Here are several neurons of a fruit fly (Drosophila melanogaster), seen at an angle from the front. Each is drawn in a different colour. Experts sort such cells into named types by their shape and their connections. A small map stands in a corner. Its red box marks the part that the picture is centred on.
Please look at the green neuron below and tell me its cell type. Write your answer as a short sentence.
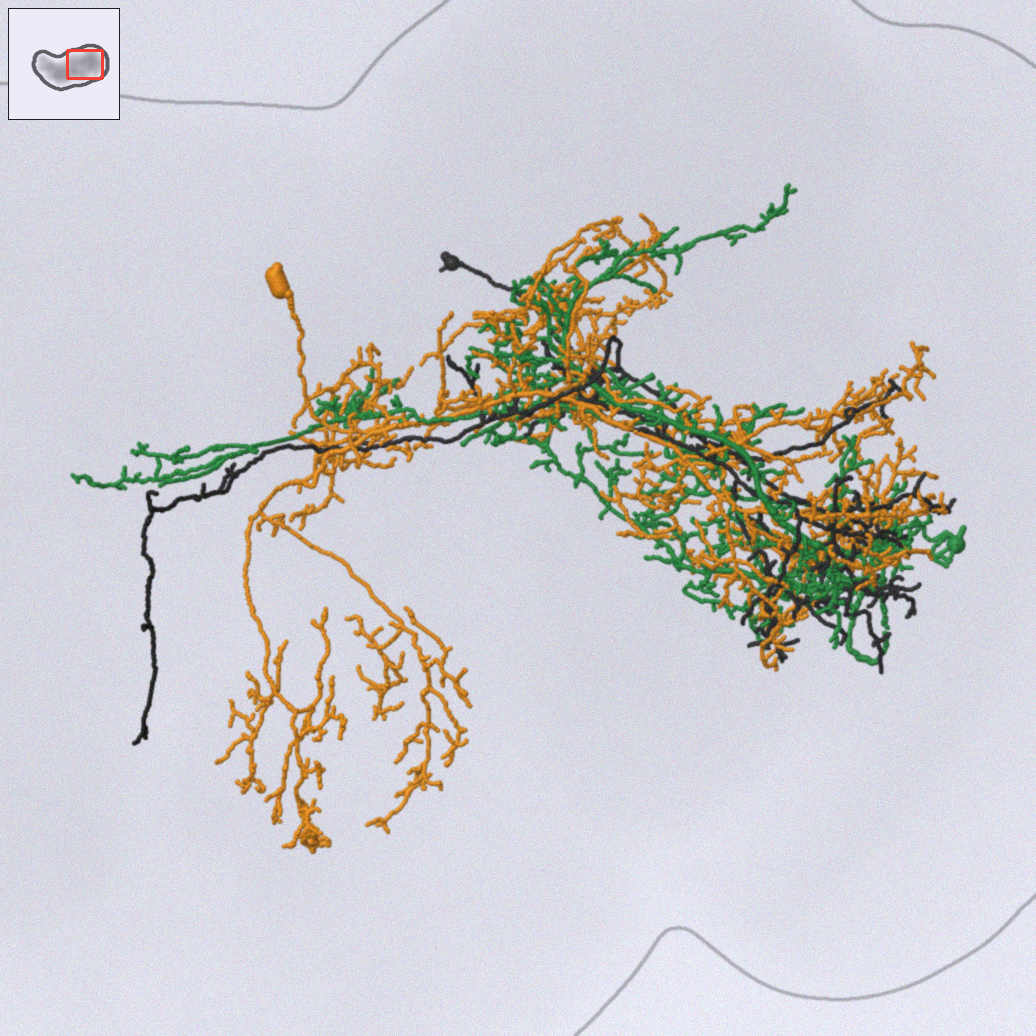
The cell type is AVLP369.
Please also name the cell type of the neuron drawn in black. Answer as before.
The cell type is CB3503.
